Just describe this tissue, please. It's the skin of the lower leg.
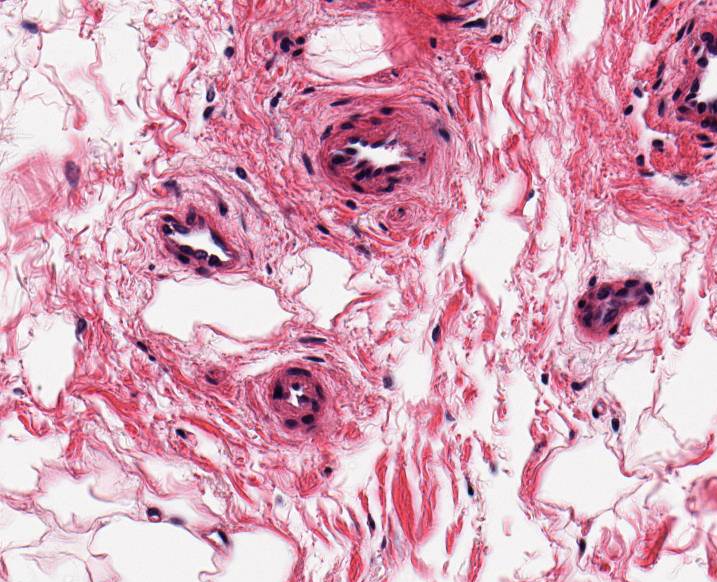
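Scattered through loose connective tissue I count several small, round vessel cross-sections, each with a thick wall. The largest vessel profile sits in the upper centre. Their lumens are narrow and slit-like, with no blood cells inside. Looking closer at the walls, they're built from spindle-shaped smooth muscle cells set in concentric rings around the lumen.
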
